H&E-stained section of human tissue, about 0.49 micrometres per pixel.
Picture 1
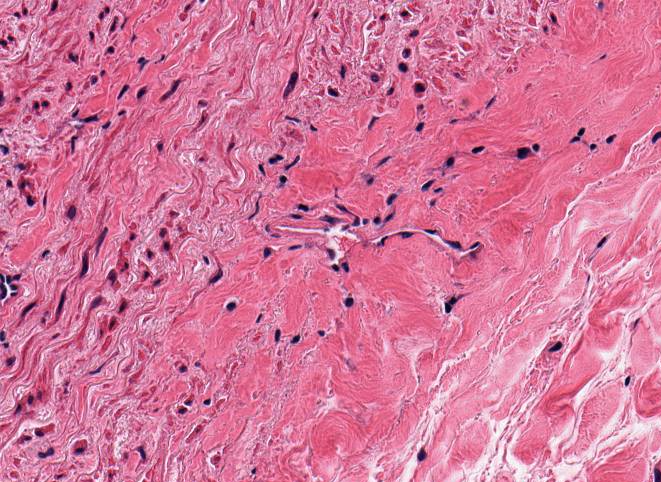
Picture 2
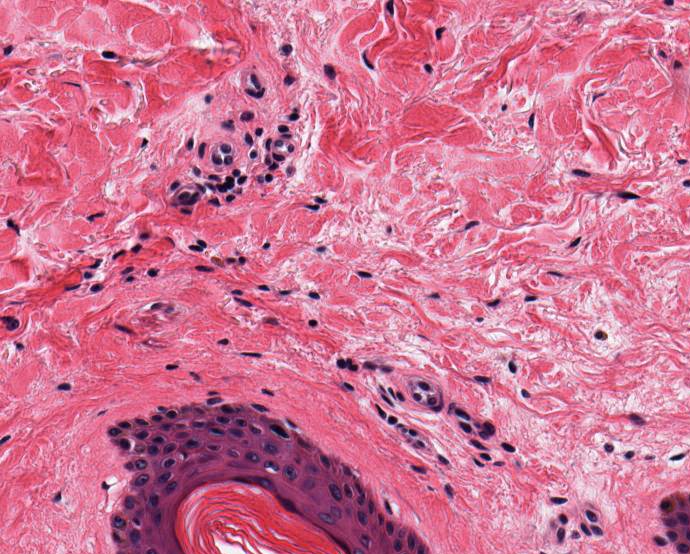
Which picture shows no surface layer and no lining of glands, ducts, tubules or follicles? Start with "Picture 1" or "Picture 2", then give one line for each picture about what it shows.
Picture 1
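What picture 1 shows: No epithelium is present anywhere in the field.
What picture 2 shows: The epithelium at the bottom is stratified squamous and curves around a central lumen.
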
